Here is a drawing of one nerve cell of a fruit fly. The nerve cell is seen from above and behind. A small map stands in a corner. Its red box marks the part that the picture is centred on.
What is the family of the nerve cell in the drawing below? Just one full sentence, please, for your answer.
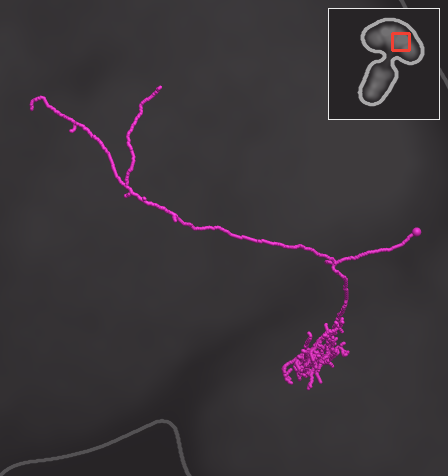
It is family LC that this nerve cell belongs to.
